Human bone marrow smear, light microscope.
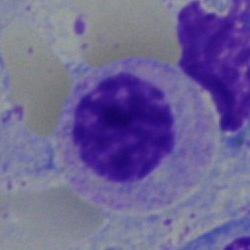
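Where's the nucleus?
Off-centre, shifted toward the upper left of the cell.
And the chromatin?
Dark purple and clumped, with paler patches between the clumps.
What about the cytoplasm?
Pale lilac, a moderate rim widest on the right and lower sides, with a faint, fine pinkish speckle.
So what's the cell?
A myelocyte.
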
